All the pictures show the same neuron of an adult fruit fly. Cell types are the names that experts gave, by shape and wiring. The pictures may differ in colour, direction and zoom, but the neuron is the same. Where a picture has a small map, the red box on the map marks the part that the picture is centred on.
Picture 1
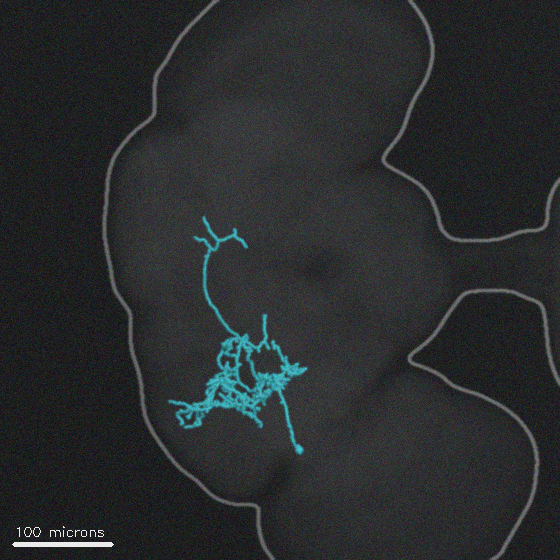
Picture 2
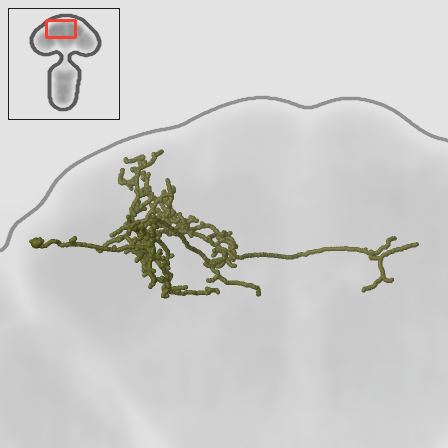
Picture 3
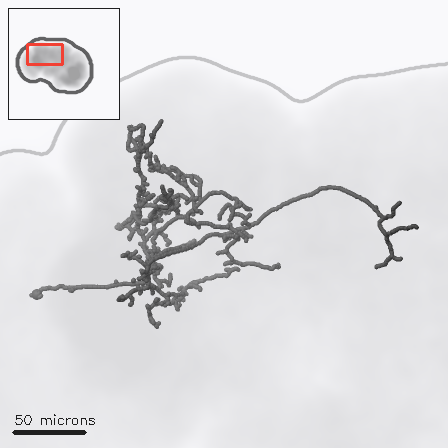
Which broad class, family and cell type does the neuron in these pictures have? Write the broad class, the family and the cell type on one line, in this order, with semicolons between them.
central-brain intrinsic neuron; hemilineage VLPl2_medial; CL062_b3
